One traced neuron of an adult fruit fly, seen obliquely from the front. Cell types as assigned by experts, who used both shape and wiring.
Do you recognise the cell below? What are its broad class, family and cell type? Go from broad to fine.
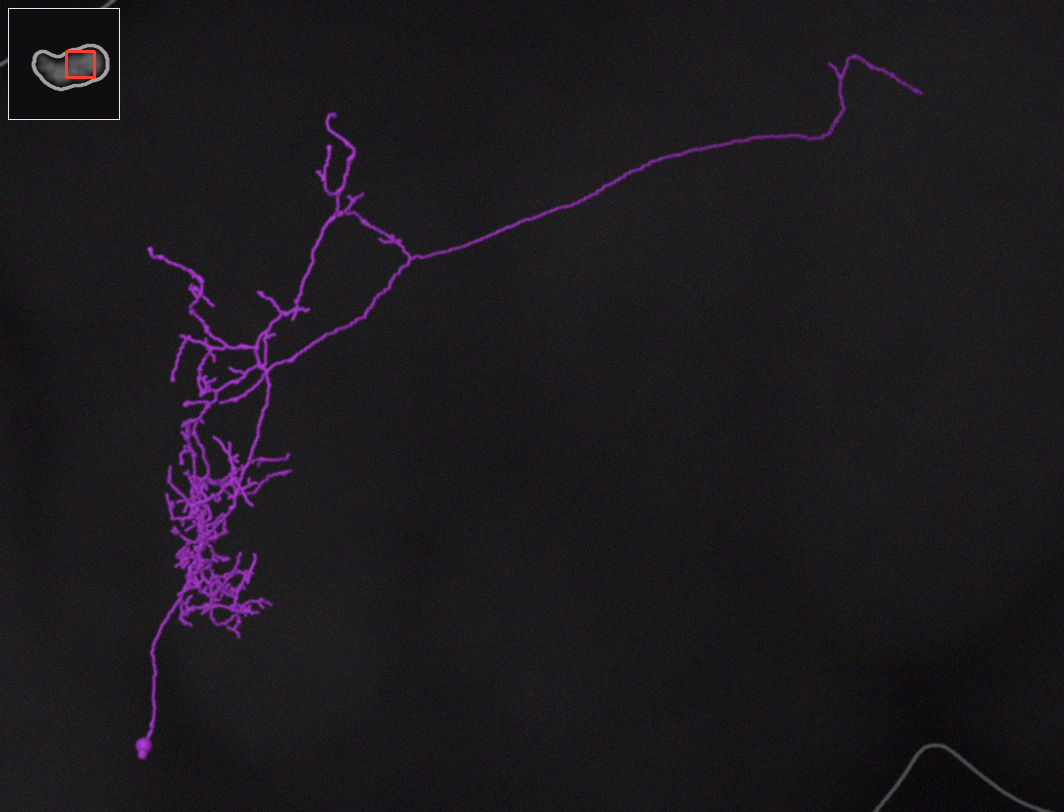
central-brain intrinsic neuron; hemilineage VLPl&p2_lateral; CB4116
